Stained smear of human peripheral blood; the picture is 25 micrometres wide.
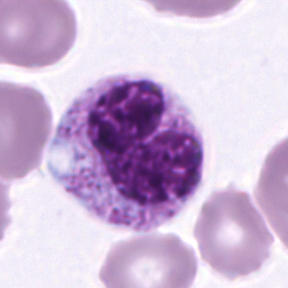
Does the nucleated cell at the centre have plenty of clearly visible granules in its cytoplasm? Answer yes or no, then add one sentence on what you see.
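Yes. Scattered violet granules lie throughout the cytoplasm.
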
